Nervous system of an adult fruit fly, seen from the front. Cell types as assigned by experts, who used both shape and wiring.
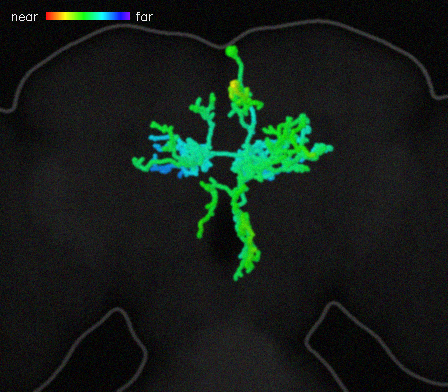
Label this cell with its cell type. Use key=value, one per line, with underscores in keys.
cell_type=CL249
